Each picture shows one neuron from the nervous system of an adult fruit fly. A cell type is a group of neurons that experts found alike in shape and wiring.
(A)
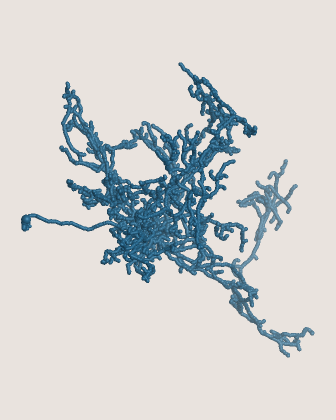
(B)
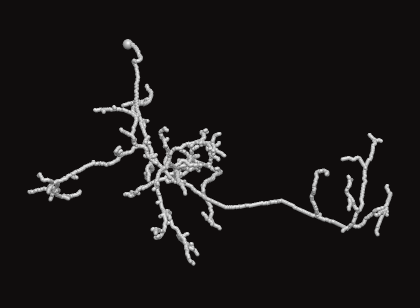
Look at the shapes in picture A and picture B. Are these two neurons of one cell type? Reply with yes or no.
no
